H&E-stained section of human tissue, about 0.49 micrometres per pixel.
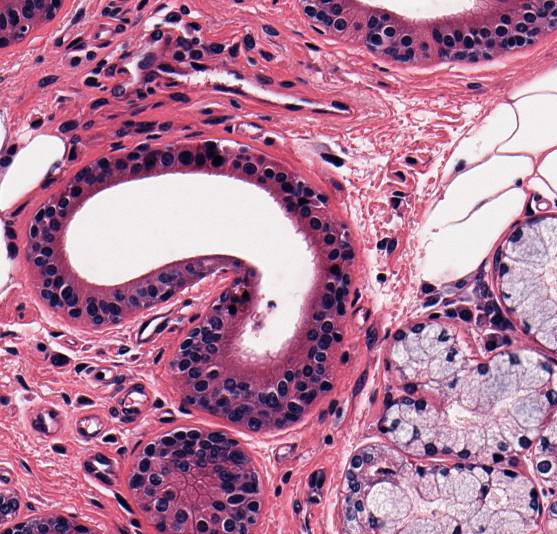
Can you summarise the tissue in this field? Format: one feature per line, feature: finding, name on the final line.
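Duct: large, curved, centre-left
Lumen: hook-shaped, empty, white
Acini: pale mucous cluster, lower right
Acinar cells: pale foamy bluish-grey cytoplasm, dark nuclei at cell bases
Stroma: dense pink collagen, fibres concentric around duct
Name: minor salivary gland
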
